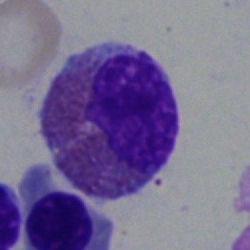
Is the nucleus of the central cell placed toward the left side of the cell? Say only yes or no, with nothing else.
No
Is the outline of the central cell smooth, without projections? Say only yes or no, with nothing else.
Yes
